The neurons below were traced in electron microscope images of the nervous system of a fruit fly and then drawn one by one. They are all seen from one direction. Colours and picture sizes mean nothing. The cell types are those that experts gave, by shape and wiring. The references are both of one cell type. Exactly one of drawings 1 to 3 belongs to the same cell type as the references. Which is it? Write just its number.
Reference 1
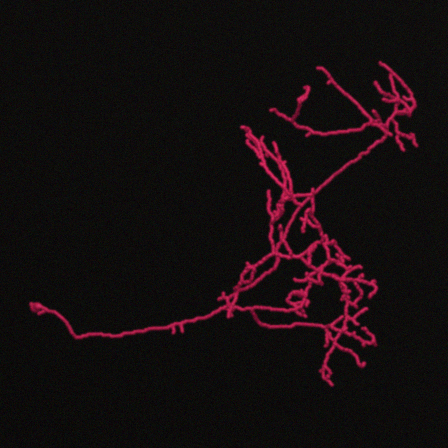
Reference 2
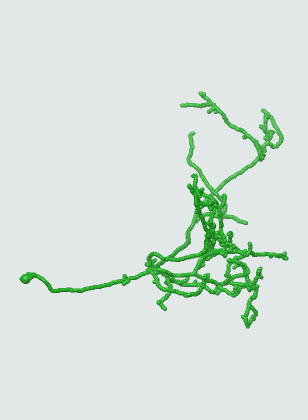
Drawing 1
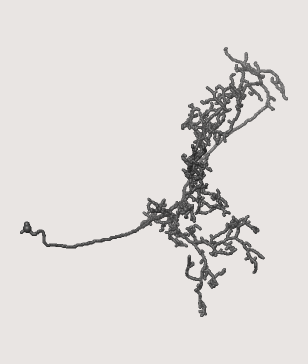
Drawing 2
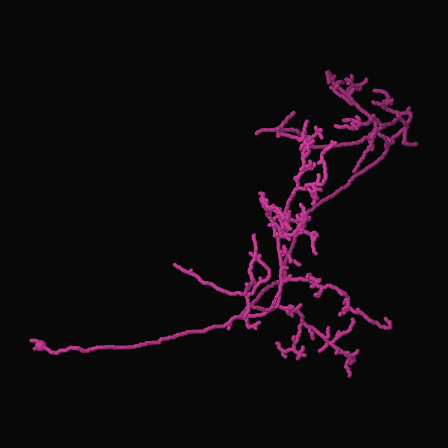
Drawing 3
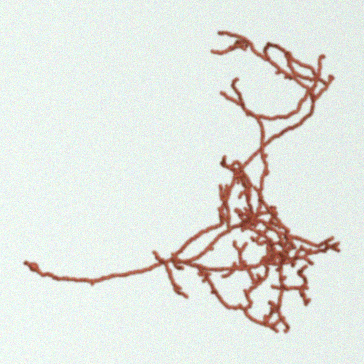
3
